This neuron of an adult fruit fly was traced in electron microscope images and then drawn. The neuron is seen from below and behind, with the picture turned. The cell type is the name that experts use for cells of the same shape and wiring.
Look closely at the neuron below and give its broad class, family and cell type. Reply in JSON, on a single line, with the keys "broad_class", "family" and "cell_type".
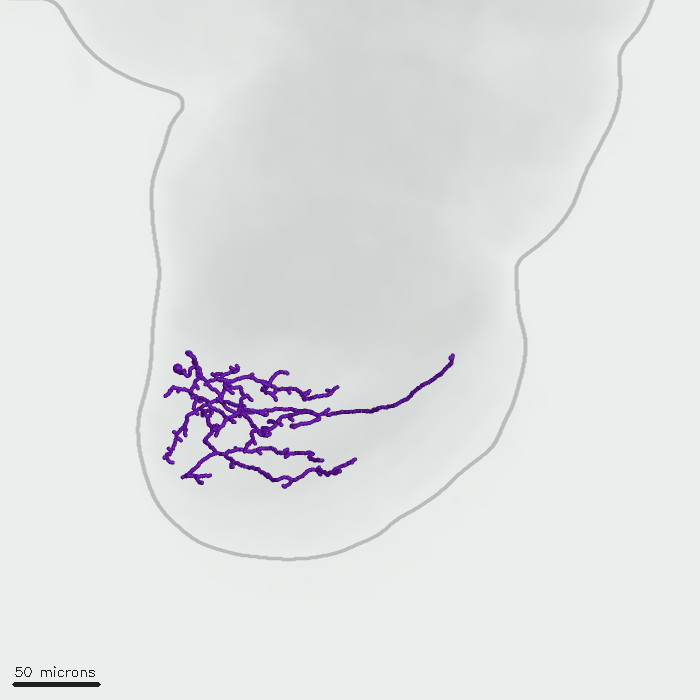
{"broad_class": "optic-lobe intrinsic neuron", "family": "Cm", "cell_type": "Cm27"}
